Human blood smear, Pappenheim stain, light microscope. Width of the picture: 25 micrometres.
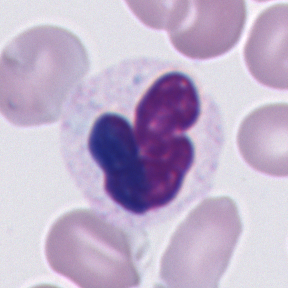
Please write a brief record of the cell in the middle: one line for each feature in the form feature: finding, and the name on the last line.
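Chromatin: dense, darkly stained
Nuclear staining: left lobe bluer, right part more magenta
Nucleus size: about 13 by 9 micrometres
Cytoplasm: broad rim, very pale
Granules: fine, faint, lilac and bluish
Name: segmented neutrophil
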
